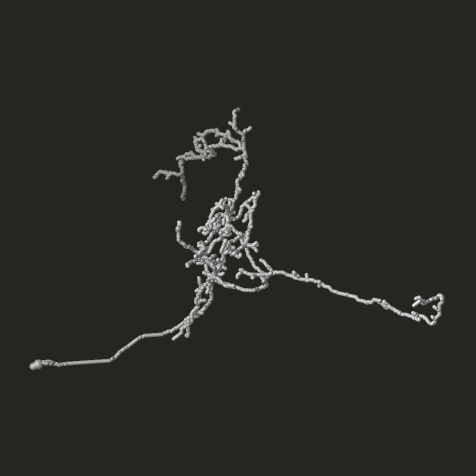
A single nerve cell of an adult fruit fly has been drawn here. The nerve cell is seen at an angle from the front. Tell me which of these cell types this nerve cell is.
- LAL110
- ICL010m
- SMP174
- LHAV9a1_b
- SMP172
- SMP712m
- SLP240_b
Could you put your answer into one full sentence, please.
Of the cell type LHAV9a1_b is this nerve cell.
